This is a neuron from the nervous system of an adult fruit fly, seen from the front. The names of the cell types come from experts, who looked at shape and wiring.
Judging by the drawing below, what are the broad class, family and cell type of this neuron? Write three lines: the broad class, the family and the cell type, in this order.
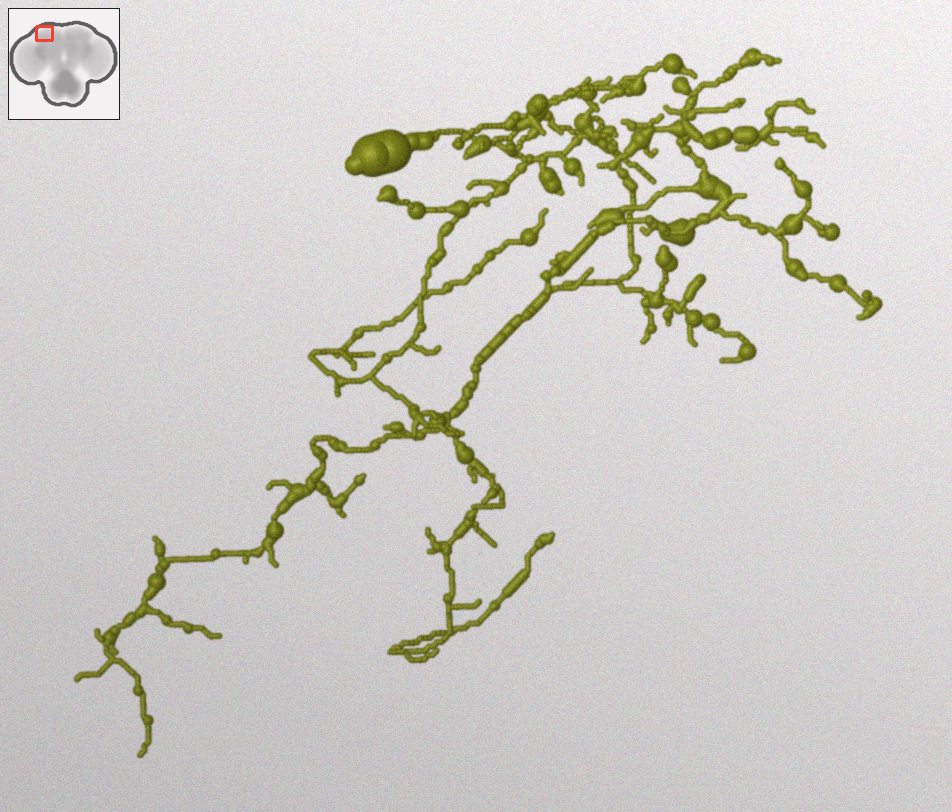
central-brain intrinsic neuron
hemilineage LHd2
CB2600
